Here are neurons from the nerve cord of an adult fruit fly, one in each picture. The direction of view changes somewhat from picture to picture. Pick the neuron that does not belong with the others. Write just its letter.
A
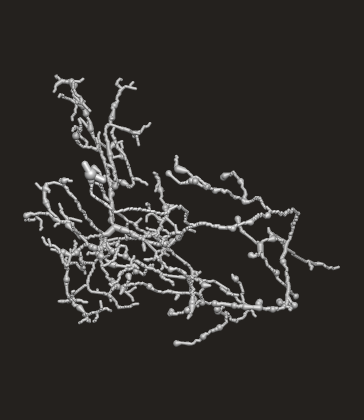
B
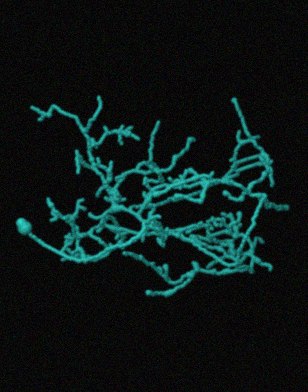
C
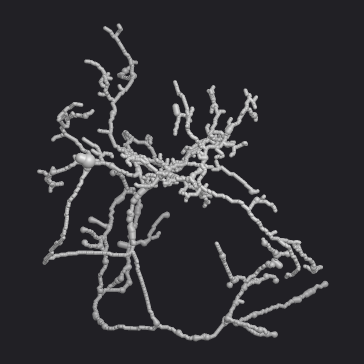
C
